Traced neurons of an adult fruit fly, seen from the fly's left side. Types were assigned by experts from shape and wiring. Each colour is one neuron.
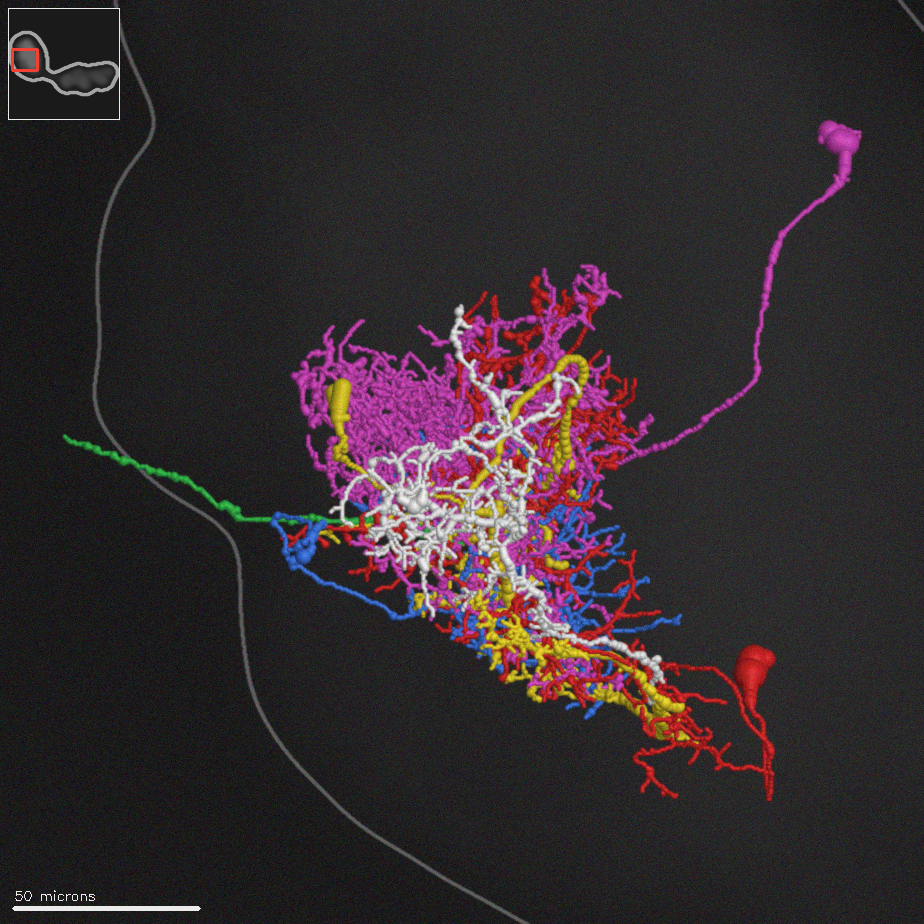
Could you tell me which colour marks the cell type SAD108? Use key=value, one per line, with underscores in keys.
colour=yellow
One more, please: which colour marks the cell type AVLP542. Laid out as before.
colour=magenta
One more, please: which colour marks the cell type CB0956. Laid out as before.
colour=white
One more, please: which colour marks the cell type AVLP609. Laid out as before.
colour=red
